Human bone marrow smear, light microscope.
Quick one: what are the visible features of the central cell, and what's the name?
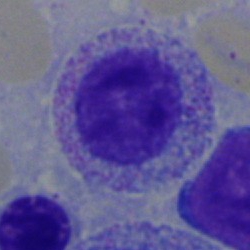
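The outline of the cell is round and smooth. Its nucleus stains deep purple, showing only a few paler patches. A moderate rim of pale lilac-blue cytoplasm surrounds the whole nucleus, and this rim is broader below the nucleus than above it. The cell is a myelocyte.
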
